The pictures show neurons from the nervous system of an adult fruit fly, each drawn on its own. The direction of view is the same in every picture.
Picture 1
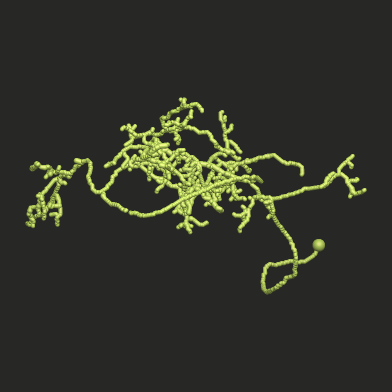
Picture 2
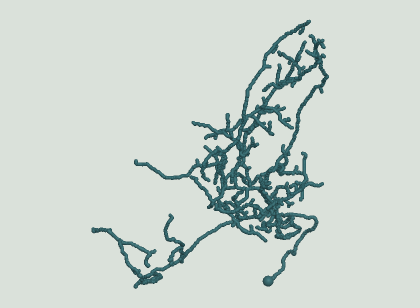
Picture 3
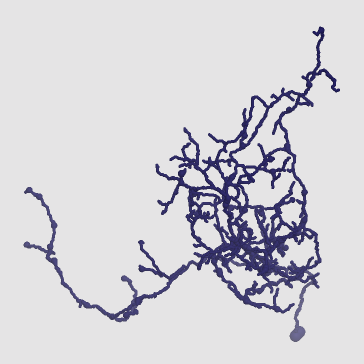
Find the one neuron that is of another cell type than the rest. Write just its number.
1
